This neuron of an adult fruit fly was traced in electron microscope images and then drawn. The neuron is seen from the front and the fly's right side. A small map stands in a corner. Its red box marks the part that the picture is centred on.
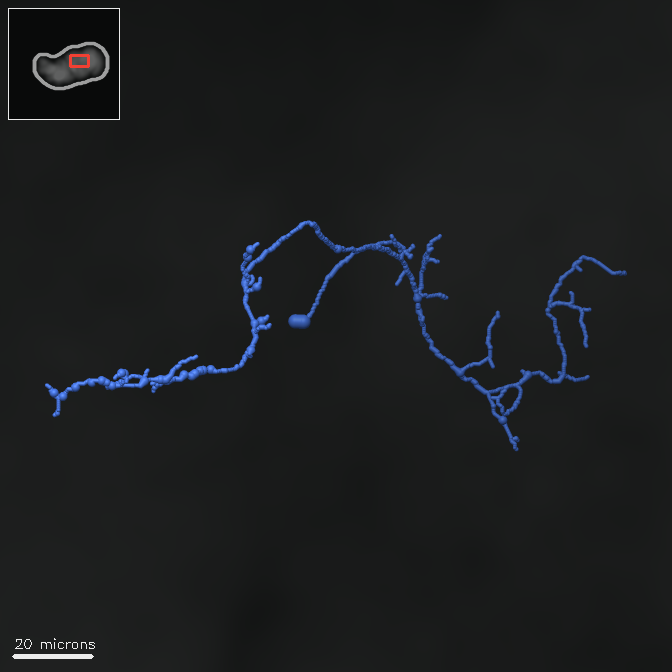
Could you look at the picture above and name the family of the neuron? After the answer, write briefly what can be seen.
Its family is hemilineage DM6_posterior. Its broad class is central-brain intrinsic neuron. The cell body is in the middle of the picture. From left to right in the picture it spans about 150 microns. The picture shows dozens of branch ends.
